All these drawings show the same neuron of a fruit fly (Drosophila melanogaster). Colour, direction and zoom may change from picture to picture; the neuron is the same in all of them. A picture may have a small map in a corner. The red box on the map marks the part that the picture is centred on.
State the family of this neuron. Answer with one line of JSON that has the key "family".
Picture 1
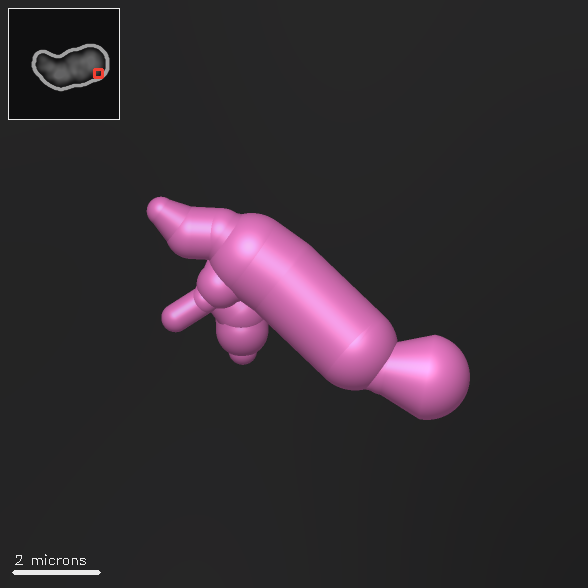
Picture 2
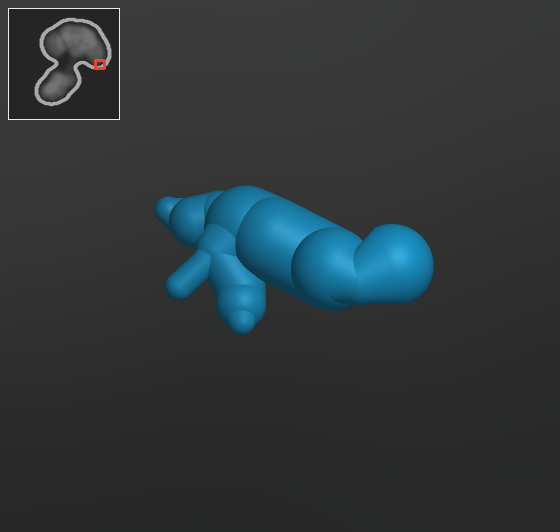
{"family": "class visual"}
